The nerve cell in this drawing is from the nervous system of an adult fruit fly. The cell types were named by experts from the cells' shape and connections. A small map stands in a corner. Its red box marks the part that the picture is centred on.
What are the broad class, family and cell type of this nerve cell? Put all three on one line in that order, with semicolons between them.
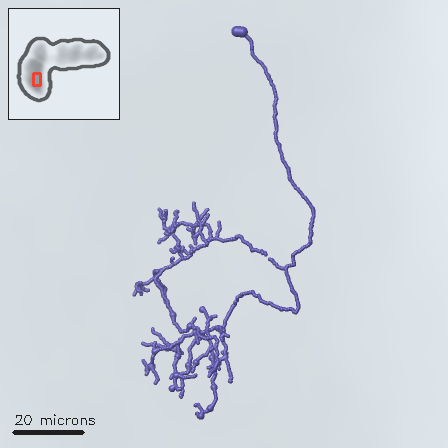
optic-lobe intrinsic neuron; Li; Li18b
